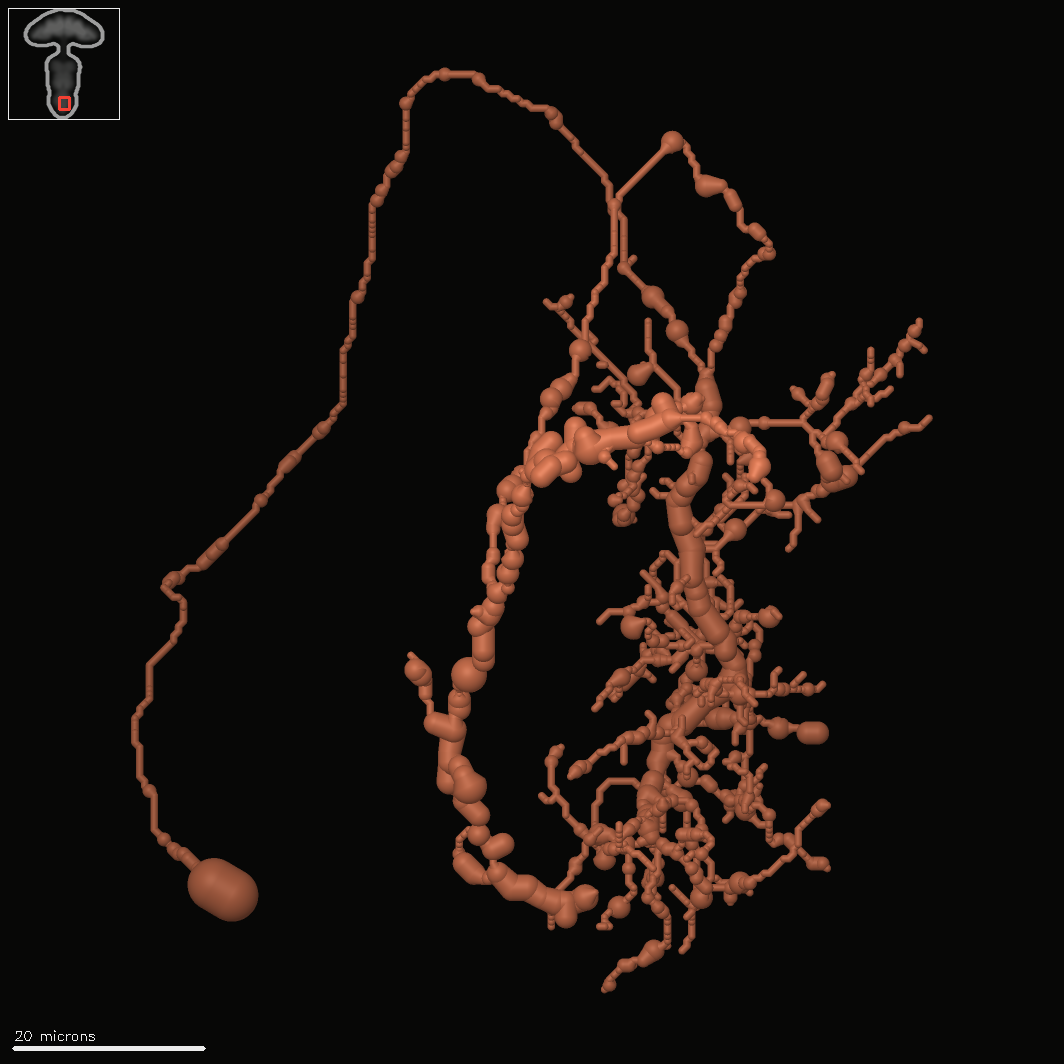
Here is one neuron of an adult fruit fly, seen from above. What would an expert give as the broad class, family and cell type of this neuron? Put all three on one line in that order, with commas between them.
nerve-cord intrinsic neuron, hemilineage 14A, IN14A015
